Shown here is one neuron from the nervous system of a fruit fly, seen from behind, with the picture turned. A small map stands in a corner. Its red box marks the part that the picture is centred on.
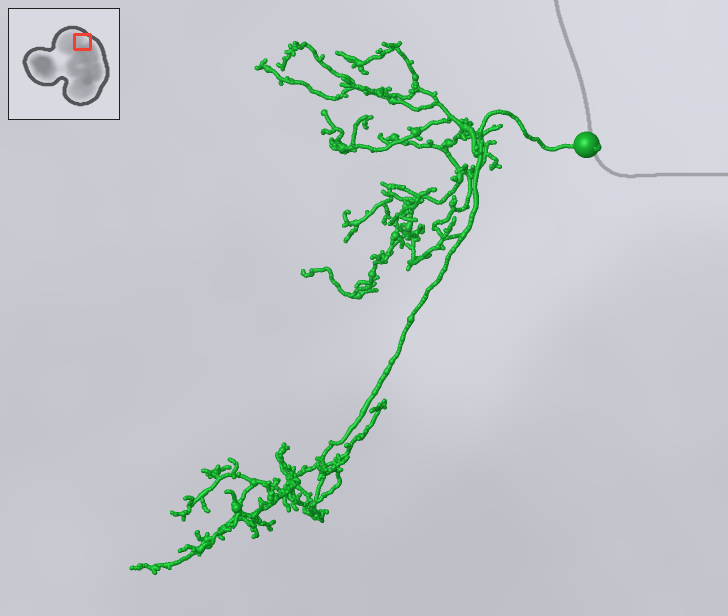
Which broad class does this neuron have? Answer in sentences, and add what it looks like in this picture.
It is an optic-lobe intrinsic neuron. The cell body is at the upper right of the picture. Dozens of branch ends can be seen.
